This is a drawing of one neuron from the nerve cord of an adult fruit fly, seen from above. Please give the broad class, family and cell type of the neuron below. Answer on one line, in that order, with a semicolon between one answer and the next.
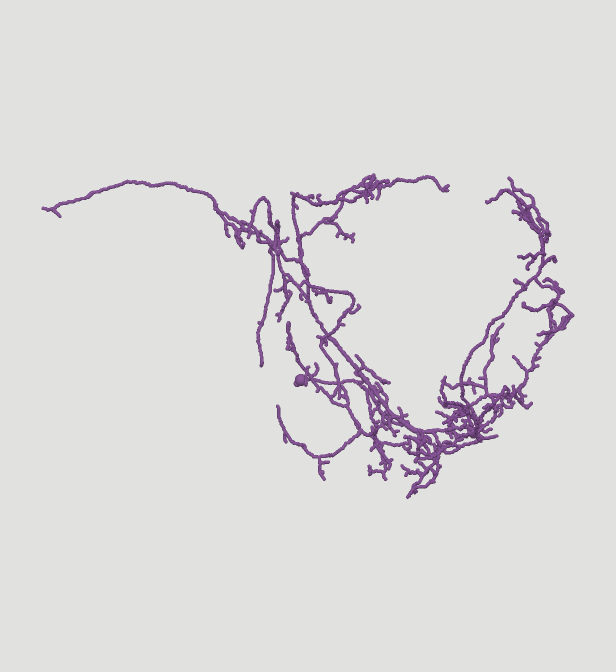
nerve-cord intrinsic neuron; hemilineage 04B; IN04B073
